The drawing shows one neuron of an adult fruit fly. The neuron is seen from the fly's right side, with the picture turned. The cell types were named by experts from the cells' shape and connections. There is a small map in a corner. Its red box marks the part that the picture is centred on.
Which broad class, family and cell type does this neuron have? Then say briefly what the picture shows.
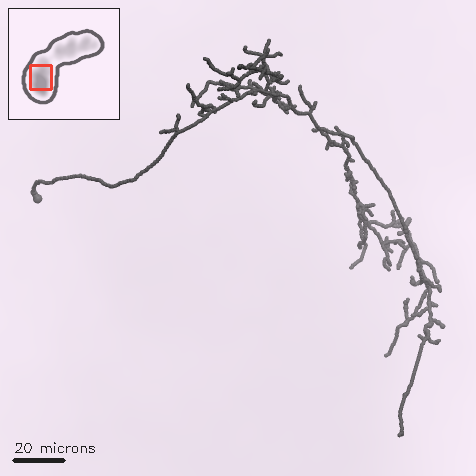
It is a central-brain intrinsic neuron. The family is hemilineage WEDa2. The cell type is WEDPN2A. The cell body is on the left of the picture. By the scale bar it is about 170 microns wide in this view. Dozens of branch ends can be seen.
